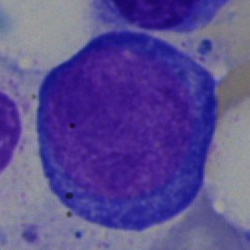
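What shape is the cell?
Roughly round, with a few slightly flattened sides.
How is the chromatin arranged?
Fine and evenly spread, without dark clumps.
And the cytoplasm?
It stains deep blue, and no distinct granules are seen in it.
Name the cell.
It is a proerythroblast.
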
